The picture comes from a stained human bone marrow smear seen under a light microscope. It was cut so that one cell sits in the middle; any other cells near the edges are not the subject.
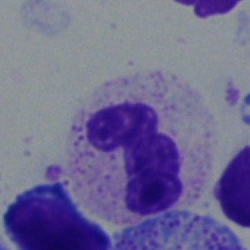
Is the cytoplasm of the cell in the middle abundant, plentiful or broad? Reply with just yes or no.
Yes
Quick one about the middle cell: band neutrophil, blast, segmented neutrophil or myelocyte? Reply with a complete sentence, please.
The crop centres on a single cell, and that cell is a segmented neutrophil.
